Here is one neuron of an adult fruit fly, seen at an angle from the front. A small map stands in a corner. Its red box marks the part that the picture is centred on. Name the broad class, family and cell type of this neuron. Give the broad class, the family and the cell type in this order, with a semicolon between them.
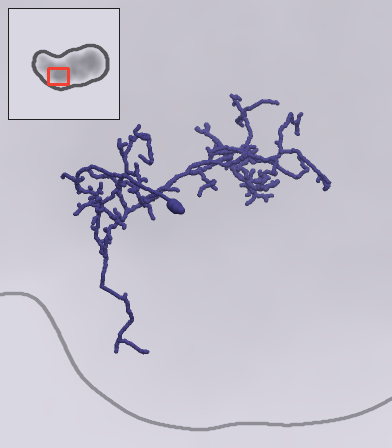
nerve-cord intrinsic neuron; hemilineage 19A; IN19A069_c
